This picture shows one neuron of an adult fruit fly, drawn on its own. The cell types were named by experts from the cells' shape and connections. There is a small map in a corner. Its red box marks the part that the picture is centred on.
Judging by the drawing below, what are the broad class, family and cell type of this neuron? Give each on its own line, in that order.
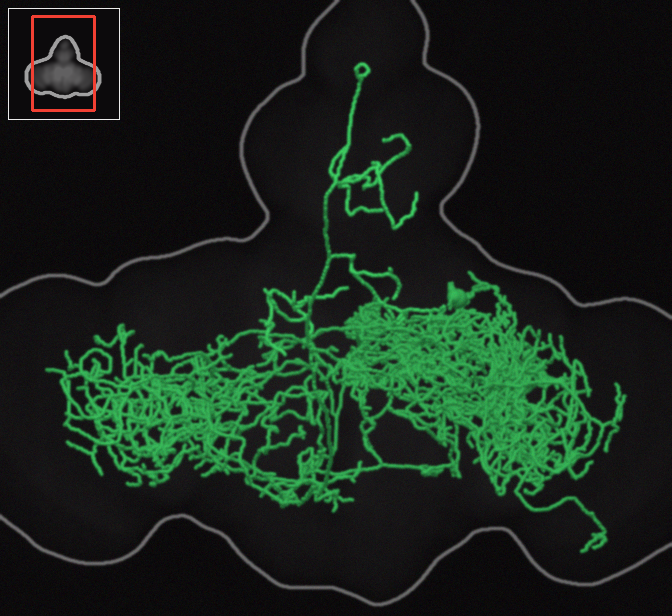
descending neuron
DNp
DNp27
